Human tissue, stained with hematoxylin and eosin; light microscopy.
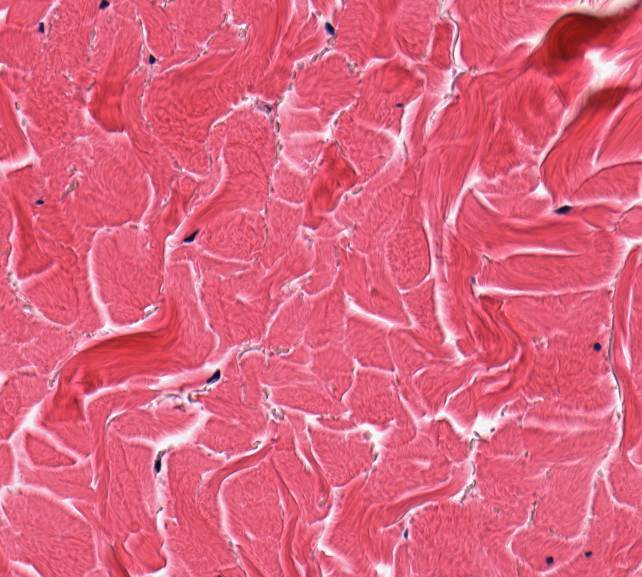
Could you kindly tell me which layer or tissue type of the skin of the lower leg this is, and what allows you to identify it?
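Dermis fills this field. Closely packed pink fibre bundles are cut at many angles, with narrow white slit-like clefts between neighbours and no epithelium. Those cut lengthwise, at lower left and upper right, show a wavy fibrillar texture.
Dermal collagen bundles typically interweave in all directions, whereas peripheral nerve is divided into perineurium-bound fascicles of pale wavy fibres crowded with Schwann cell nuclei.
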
